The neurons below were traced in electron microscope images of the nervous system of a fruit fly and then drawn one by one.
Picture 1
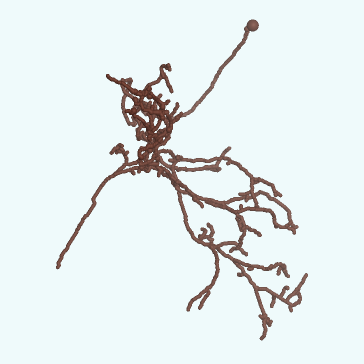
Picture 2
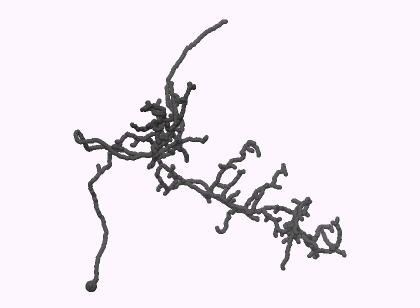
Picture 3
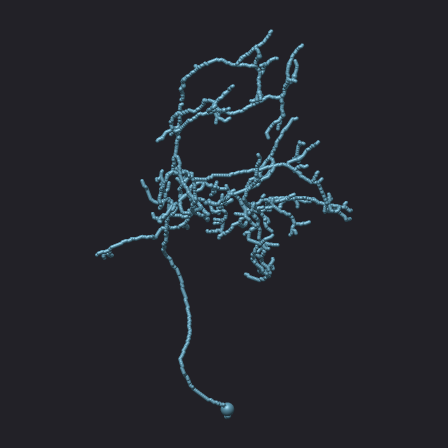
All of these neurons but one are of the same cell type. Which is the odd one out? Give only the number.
3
